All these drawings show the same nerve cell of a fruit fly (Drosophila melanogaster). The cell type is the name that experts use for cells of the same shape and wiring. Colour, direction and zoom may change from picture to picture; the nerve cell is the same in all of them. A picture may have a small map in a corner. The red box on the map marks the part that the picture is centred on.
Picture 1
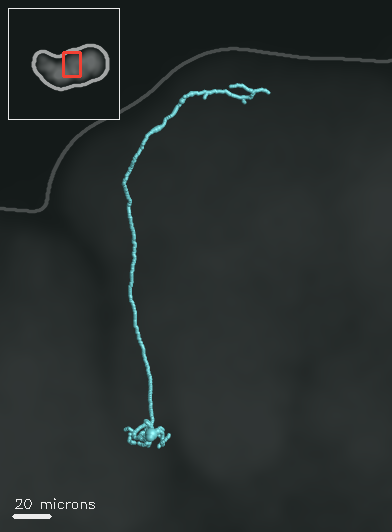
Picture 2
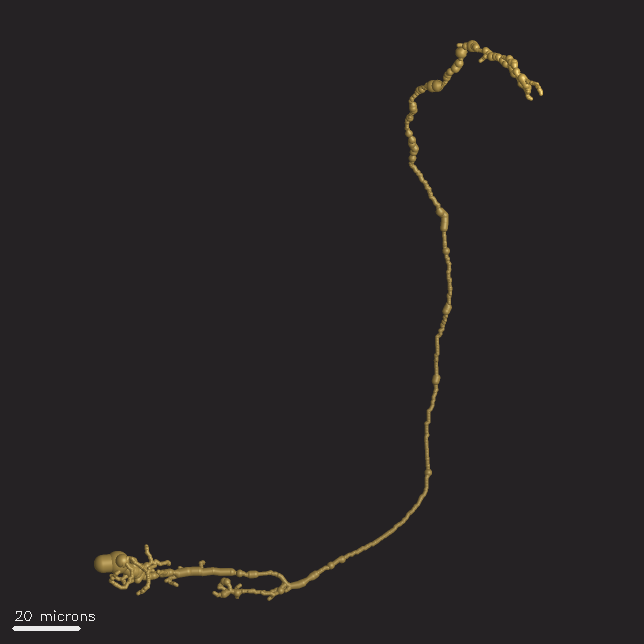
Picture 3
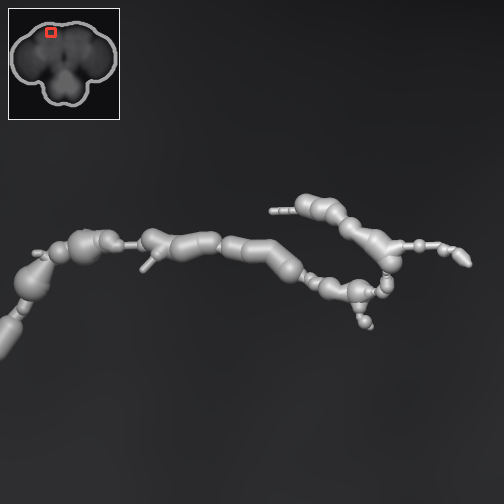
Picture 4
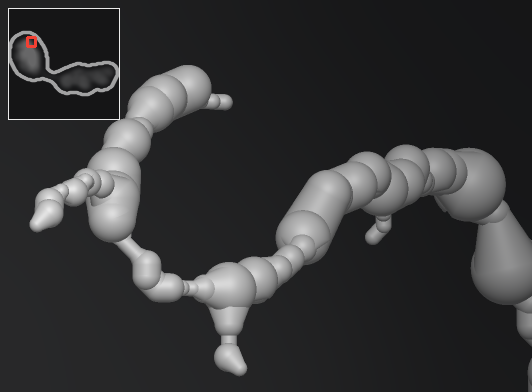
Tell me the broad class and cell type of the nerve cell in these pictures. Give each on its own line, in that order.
visual projection neuron
s-LNv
